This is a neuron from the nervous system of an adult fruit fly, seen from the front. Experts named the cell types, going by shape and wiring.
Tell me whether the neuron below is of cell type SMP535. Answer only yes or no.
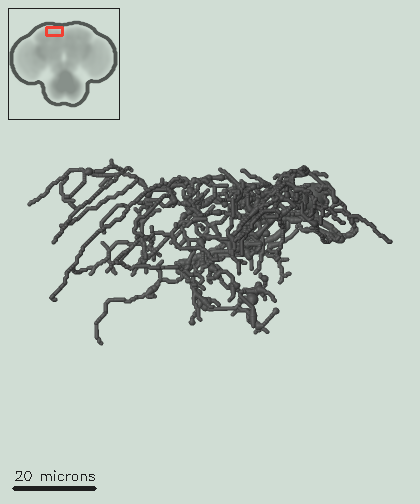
yes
